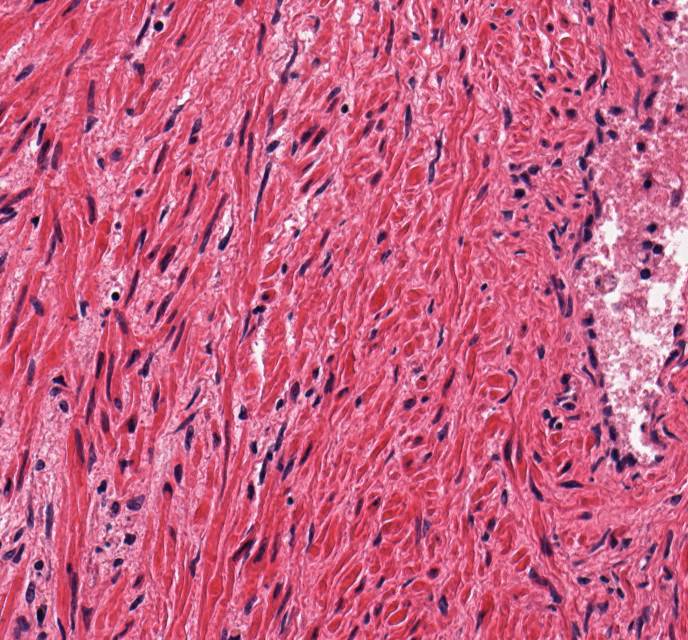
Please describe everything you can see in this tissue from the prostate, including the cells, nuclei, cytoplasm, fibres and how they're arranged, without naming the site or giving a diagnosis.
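Look at the left half: the spindle cells run mainly up and down. Toward the centre-right many are cut across: rounded pink profiles. Their cytoplasm is abundant and deeply eosinophilic. At the upper right, an irregular space holds pale pink granular material with scattered dark nuclei.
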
